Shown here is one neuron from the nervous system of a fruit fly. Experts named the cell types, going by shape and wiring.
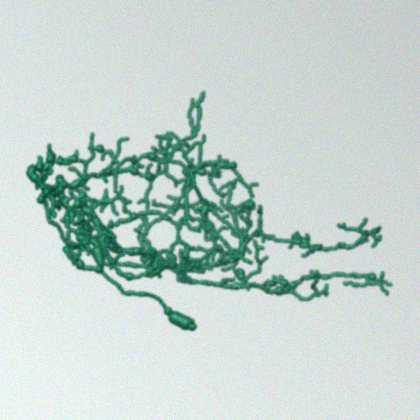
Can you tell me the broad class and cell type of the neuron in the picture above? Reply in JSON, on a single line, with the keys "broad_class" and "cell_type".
{"broad_class": "central-brain intrinsic neuron", "cell_type": "AVLP349"}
